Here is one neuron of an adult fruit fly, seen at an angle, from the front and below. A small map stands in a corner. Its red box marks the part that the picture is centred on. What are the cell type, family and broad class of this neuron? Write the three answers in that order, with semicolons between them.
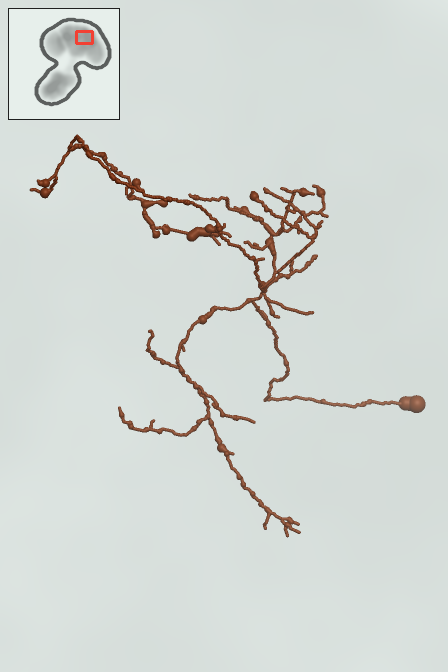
SMP279_c; hemilineage CLp2; central-brain intrinsic neuron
